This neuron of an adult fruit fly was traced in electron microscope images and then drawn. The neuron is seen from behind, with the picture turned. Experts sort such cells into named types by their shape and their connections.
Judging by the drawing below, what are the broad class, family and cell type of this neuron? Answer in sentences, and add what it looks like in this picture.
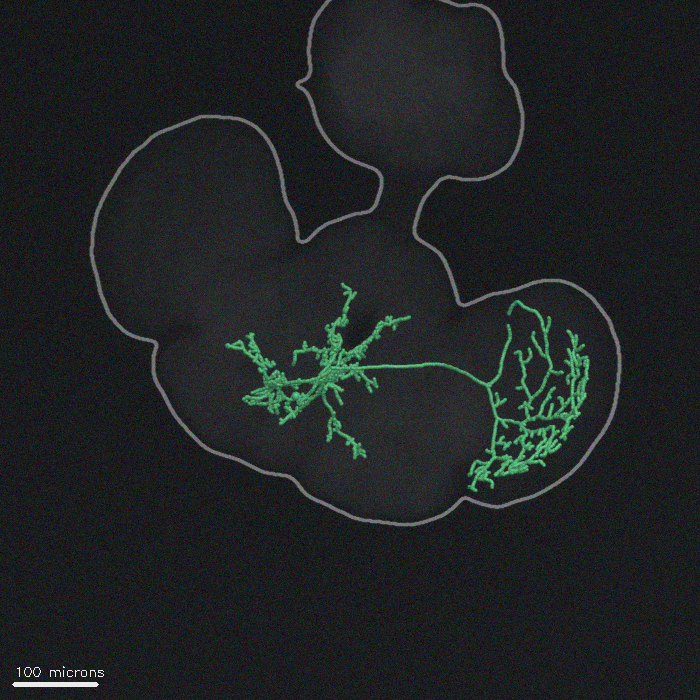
Its broad class is visual centrifugal neuron. The family is hemilineage DM1_posterior. The cell type is MeVC3. The cell body can be seen in the middle of the picture. From left to right in the picture it spans about 450 microns.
